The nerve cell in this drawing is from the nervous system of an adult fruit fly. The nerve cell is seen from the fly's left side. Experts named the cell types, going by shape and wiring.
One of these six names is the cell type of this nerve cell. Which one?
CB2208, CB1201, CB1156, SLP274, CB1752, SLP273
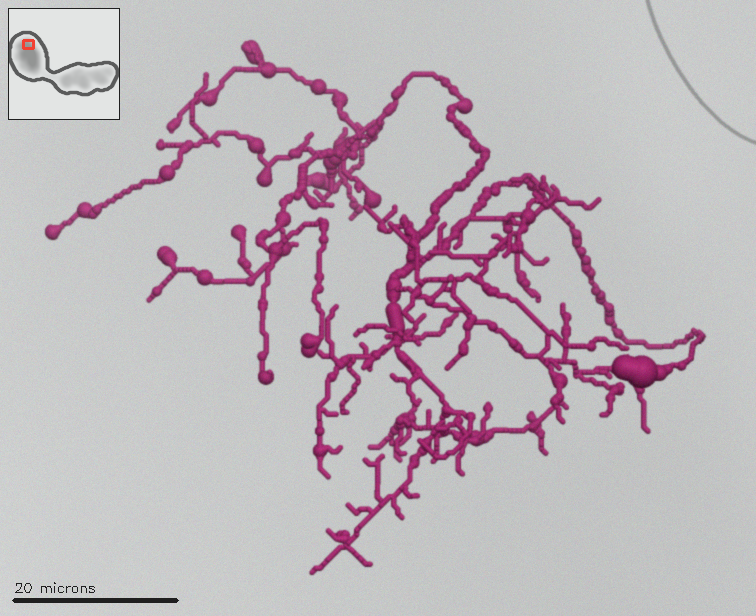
CB1156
